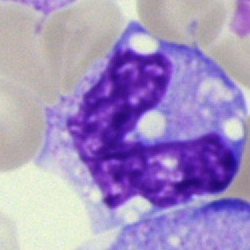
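Monocyte, the central cell in a stained human bone marrow smear. Its nucleus is bent into a folded, horseshoe-like shape. Several round clear vacuoles lie in the cytoplasm, which lacks large coarse granules. Along the left edge, the cell is frayed with small fine projections.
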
